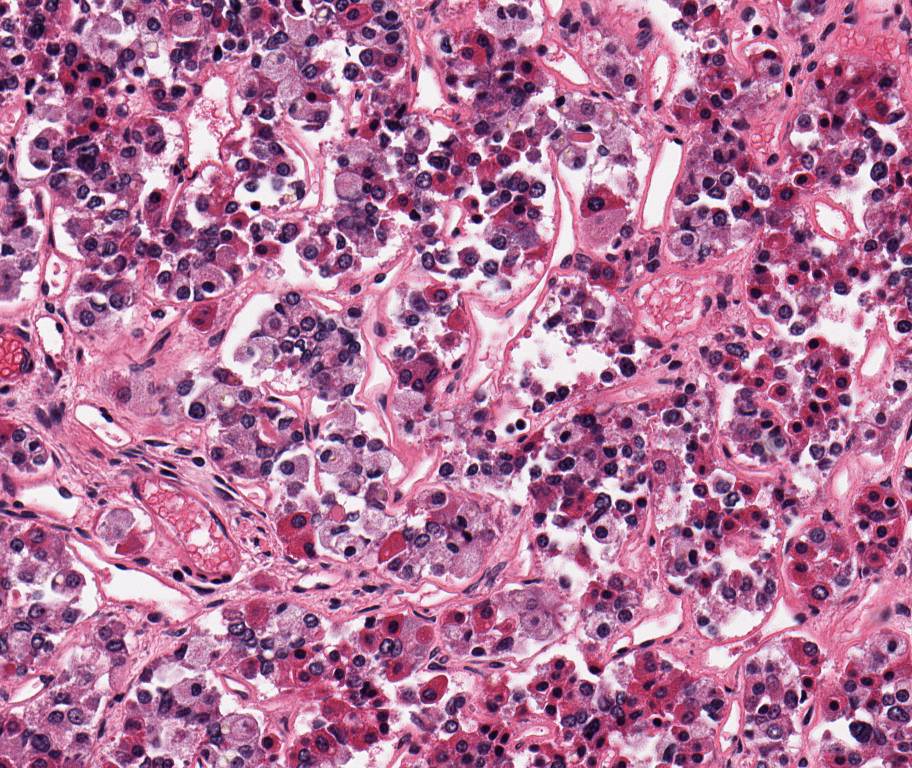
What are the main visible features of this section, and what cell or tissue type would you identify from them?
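Look across the whole field and you'll see the cells sitting in small nests and cords, with thin pink septa between them. Here and there are cells whose cytoplasm is bright red and densely eosinophilic. Most nuclei are round, dark and fairly even in size. The septa carry thin-walled small vessels with red blood cells, at the left edge and upper right, say. This is pituitary.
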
